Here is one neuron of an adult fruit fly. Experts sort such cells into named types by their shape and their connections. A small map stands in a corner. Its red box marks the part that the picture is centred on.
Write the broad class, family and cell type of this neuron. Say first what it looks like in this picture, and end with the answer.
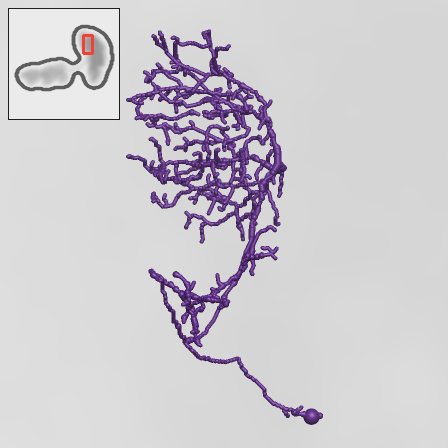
It lies in the brain. Dozens of branch ends can be seen. It is a visual projection neuron. The family is LC. The cell type is LC13.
